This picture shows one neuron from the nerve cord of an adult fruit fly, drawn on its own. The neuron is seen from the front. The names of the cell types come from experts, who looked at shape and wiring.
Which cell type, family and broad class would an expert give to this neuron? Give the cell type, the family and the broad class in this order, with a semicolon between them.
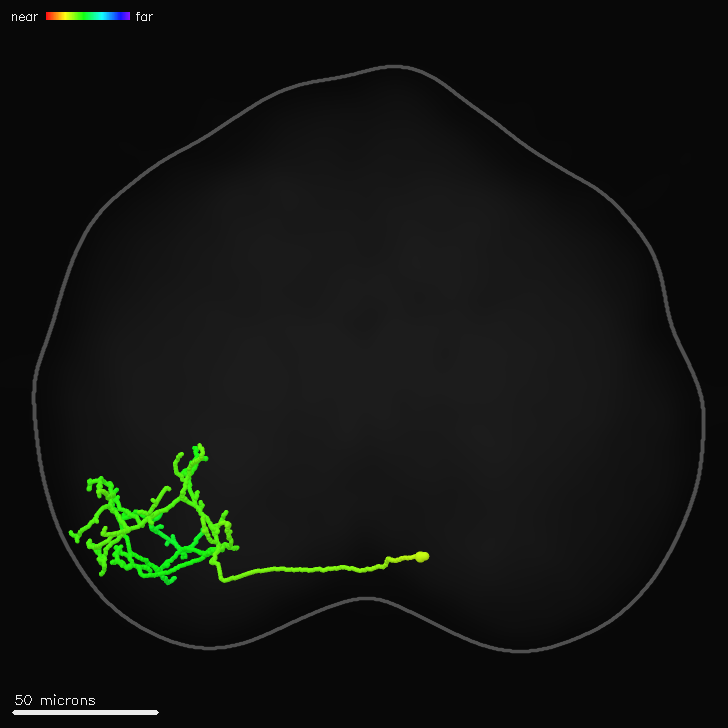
IN14A054; hemilineage 14A; nerve-cord intrinsic neuron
